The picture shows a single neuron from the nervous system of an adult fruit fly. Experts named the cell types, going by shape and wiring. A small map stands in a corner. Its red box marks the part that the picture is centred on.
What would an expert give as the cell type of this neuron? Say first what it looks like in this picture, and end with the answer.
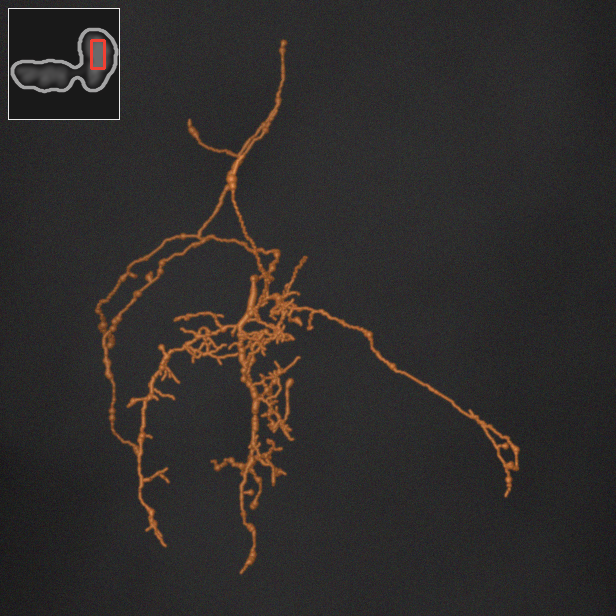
The cell body can be seen at the top of the picture. The picture shows dozens of branch ends. This is a central-brain intrinsic neuron. Its cell type is CL161_b.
